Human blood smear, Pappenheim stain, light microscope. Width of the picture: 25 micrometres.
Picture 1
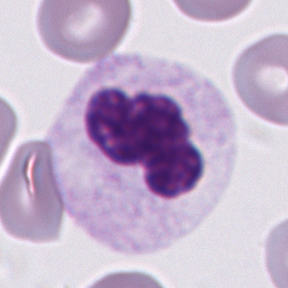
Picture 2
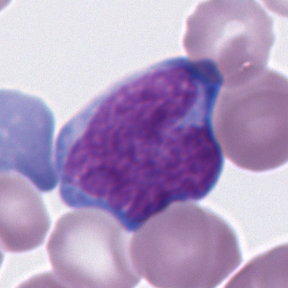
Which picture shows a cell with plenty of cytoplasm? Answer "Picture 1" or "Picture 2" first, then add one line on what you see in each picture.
Picture 1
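Picture 1: The cytoplasm is abundant and pale pinkish-lilac.
Picture 2: The nucleus fills most of the cell.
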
